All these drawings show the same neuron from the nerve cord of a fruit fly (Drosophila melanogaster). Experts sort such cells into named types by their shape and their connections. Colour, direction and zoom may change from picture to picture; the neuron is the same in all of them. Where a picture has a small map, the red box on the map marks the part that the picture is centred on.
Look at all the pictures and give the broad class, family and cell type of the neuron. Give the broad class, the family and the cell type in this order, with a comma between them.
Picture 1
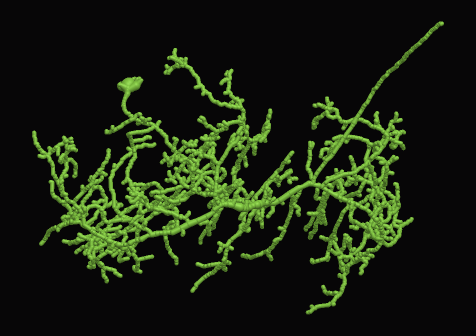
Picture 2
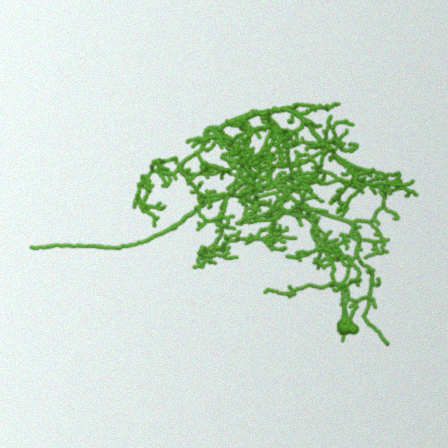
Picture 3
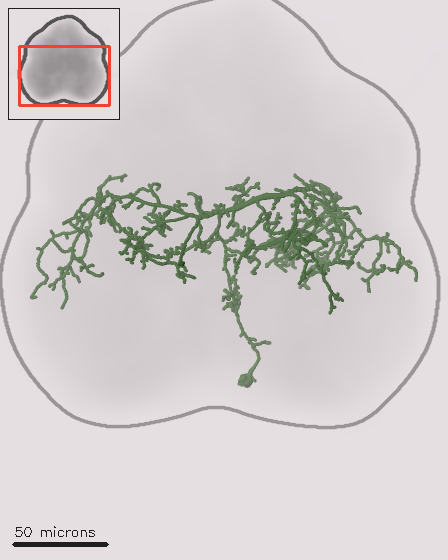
ascending neuron, hemilineage 27X, AN27X011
